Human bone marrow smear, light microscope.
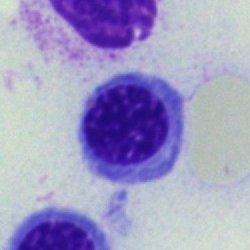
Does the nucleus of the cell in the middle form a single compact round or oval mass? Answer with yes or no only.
Yes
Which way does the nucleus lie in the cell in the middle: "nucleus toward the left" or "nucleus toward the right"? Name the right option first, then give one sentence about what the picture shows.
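Nucleus toward the left. The nucleus sits off-centre toward the upper left, leaving a wider band of cytoplasm at the lower right.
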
